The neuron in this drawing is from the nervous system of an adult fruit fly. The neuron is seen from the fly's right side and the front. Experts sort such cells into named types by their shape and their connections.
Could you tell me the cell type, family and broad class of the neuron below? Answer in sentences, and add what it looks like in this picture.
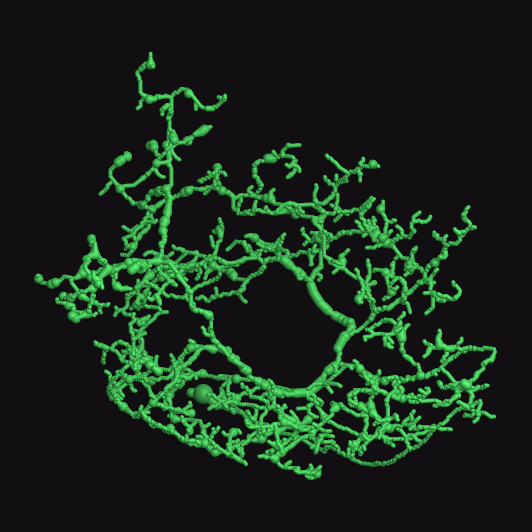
Its cell type is IN13B026. Its family is hemilineage 13B. It is a nerve-cord intrinsic neuron. The cell body can be seen at the bottom of the picture. The picture shows more than a hundred branch ends.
